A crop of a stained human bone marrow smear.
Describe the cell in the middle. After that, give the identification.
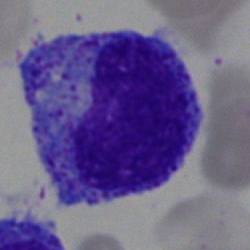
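In this cell the large nucleus sits off-centre, toward the right side. Blue cytoplasm lies mostly to the left of the nucleus, with a paler area against its left edge. Scattered purple granules are present in the cytoplasm. This is a promyelocyte.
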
